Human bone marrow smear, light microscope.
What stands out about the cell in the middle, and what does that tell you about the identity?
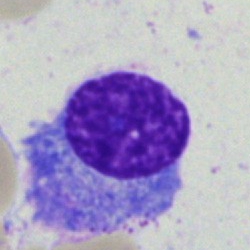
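I see the nucleus sitting off-centre, up toward the upper right of the cell. Around it the cytoplasm is blue, and its edge is irregular, even ragged. Looking closer, that cytoplasm is mottled, with lighter and darker blue patches. So this is a plasma cell.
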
